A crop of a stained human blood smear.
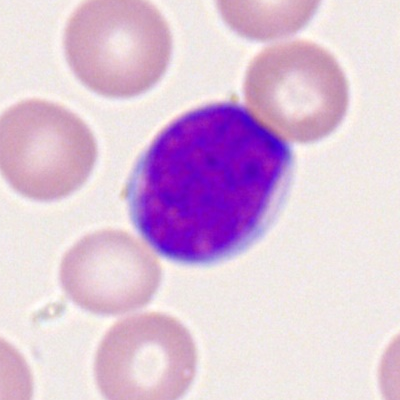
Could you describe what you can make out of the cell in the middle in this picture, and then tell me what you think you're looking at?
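Smooth oval outline. Cytoplasm: a very thin pale blue rim around the nucleus. No projections on the cell surface. Myeloblast.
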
